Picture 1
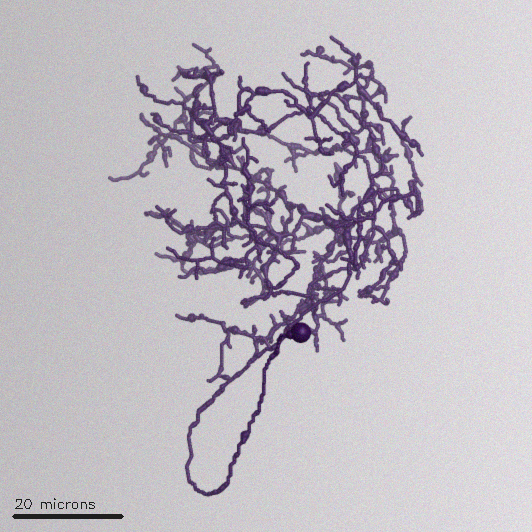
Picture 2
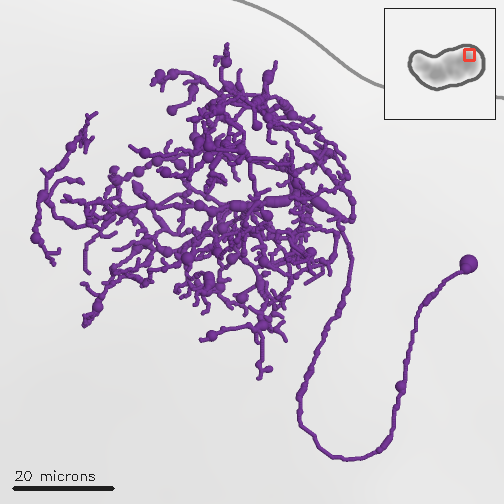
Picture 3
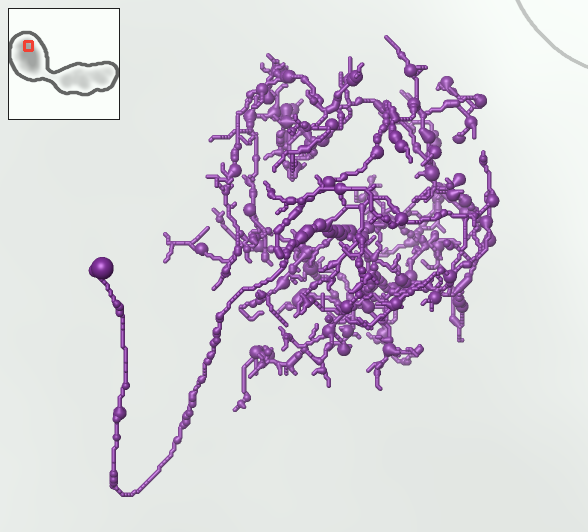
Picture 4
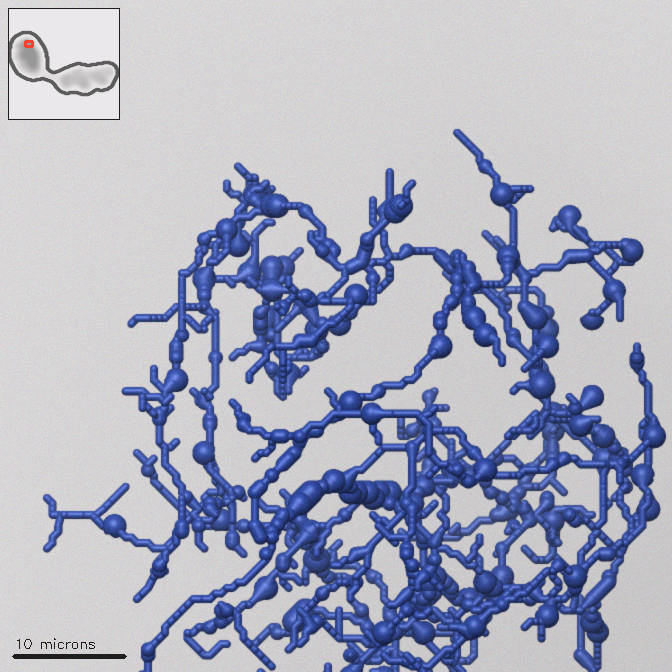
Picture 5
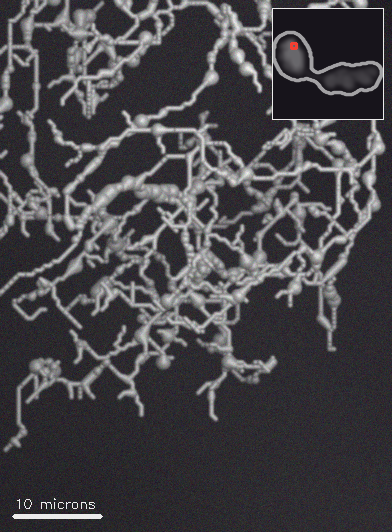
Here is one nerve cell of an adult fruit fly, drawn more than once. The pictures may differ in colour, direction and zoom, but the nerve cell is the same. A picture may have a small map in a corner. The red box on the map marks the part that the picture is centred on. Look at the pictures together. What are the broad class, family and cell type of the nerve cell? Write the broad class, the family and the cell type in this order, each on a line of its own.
central-brain intrinsic neuron
hemilineage LHl4_dorsal
LHAV4g13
